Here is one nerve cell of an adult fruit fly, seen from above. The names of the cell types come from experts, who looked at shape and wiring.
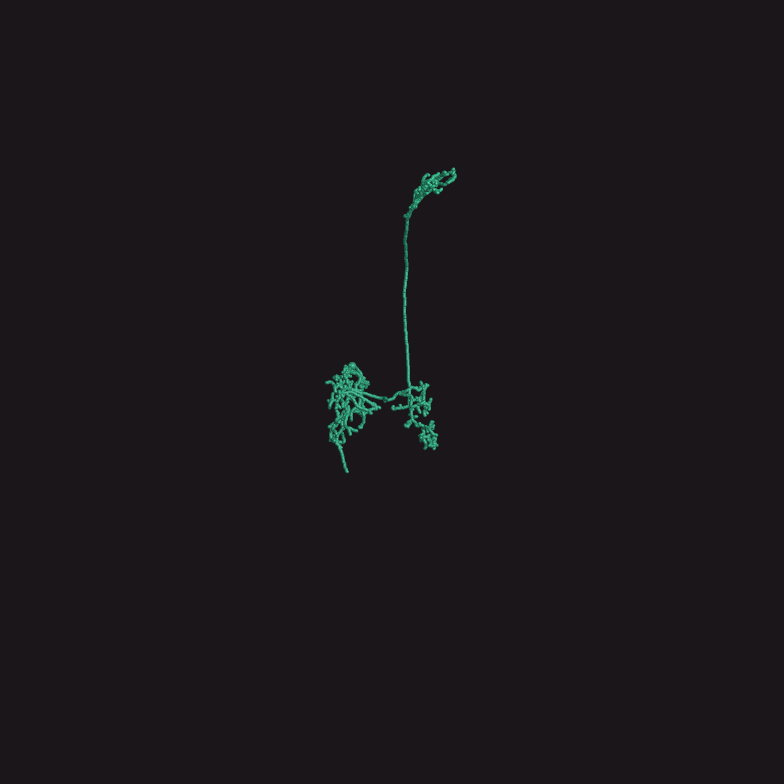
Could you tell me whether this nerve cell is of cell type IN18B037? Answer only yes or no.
no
